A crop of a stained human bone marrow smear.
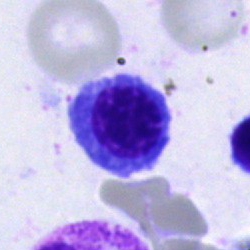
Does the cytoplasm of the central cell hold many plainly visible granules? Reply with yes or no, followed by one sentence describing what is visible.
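No. No granules are seen in the cytoplasm.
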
